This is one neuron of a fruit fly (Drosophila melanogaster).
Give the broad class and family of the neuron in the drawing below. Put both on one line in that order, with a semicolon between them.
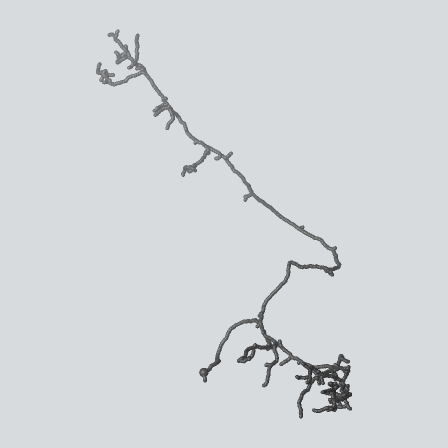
nerve-cord intrinsic neuron; hemilineage 08B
